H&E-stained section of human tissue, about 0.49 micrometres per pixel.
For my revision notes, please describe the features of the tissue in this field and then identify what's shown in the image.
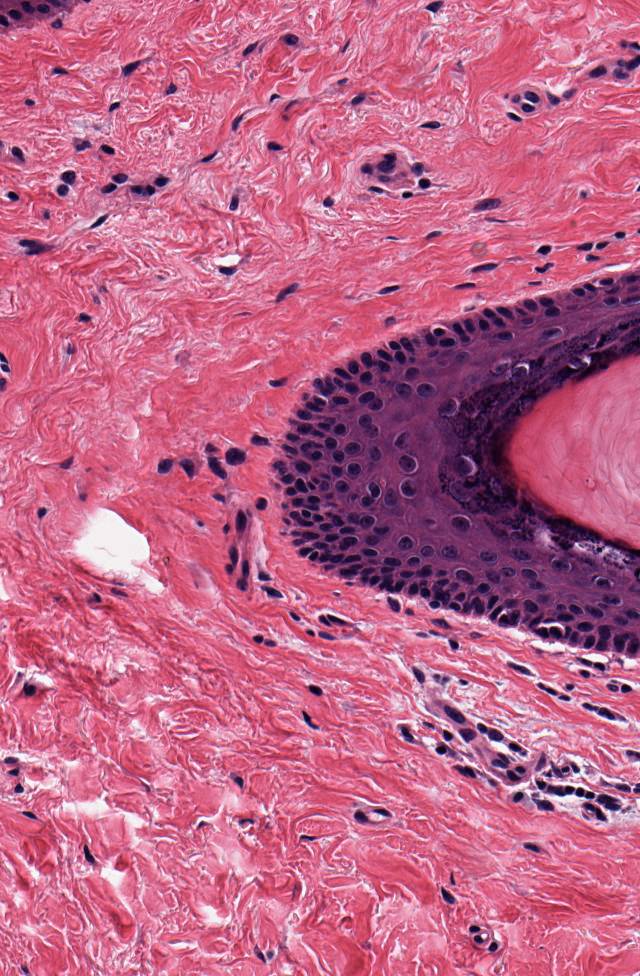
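Curved band of stratified epithelium enters from right edge at mid-height; pink fibrous stroma elsewhere. Outermost layer: crowded dark nuclei palisaded against stroma. Band encloses homogeneous pale pink core at right edge. Adjacent stromal fibres parallel to its outer surface. Name: skin of the suprapubic region.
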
